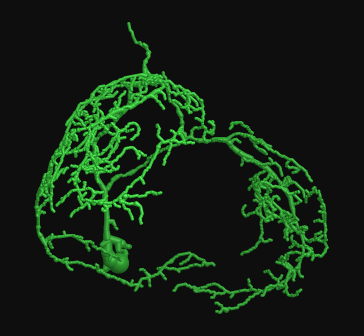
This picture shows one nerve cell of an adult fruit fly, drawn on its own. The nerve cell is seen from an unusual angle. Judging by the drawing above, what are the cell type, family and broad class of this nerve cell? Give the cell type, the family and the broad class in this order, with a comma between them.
EN00B020, hemilineage 00B, efferent neuron of the nerve cord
